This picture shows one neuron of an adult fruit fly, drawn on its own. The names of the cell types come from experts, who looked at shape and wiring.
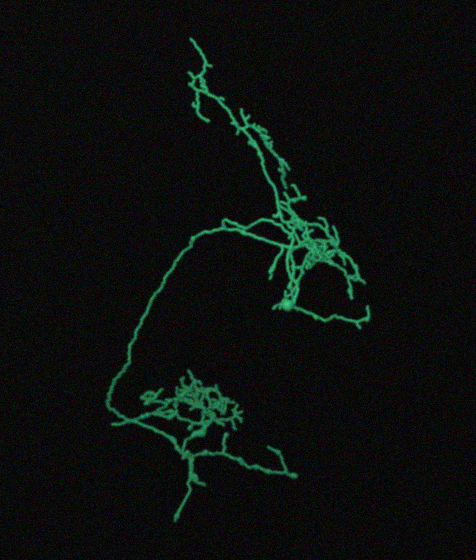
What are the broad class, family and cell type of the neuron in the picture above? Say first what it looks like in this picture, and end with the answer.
The cell body is in the middle of the picture. Dozens of branch ends can be seen. This is a central-brain intrinsic neuron. The family is hemilineage DL1_ventral. It is of cell type AOTU055.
